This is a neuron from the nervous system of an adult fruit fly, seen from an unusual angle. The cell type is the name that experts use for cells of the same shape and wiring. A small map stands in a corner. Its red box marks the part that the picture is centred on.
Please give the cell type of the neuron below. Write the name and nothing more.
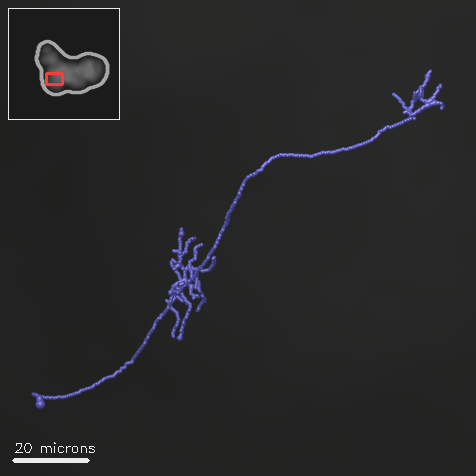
Tm5b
